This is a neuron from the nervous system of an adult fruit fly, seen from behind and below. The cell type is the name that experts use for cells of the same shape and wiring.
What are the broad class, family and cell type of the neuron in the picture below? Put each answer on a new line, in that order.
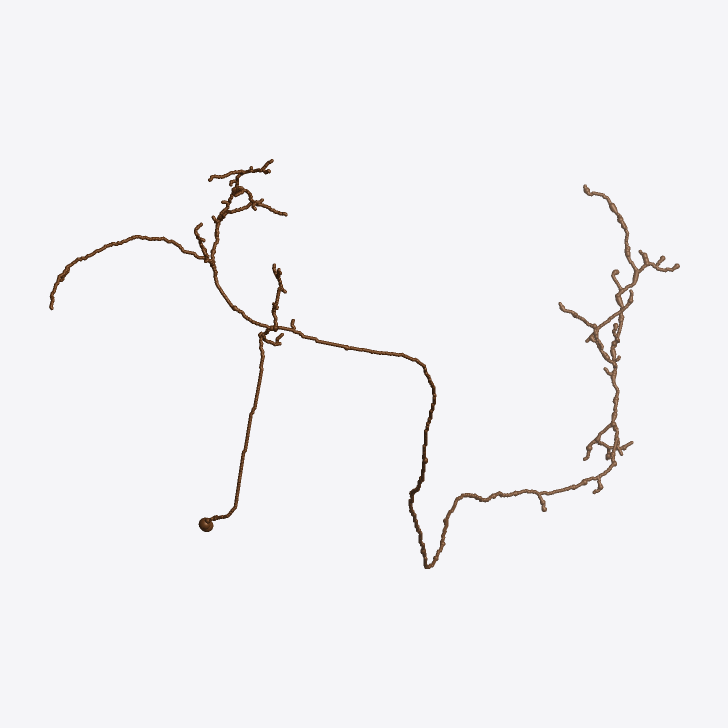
ascending neuron
hemilineage 07B
AN07B101_b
